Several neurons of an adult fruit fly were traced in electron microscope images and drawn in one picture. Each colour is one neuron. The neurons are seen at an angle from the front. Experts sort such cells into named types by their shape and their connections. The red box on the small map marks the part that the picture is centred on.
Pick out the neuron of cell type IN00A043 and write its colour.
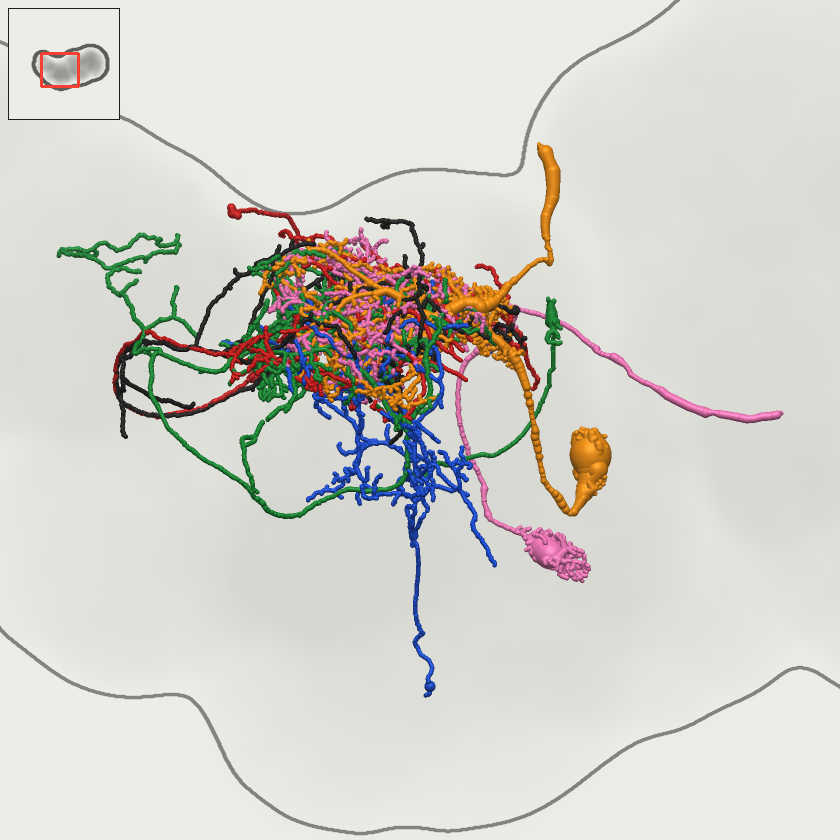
blue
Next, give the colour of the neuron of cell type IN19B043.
green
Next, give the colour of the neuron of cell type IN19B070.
black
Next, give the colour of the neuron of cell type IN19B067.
red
